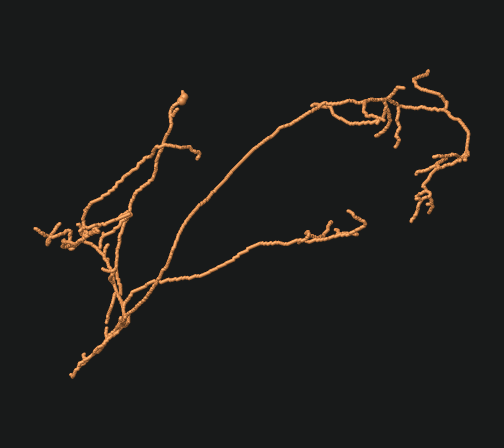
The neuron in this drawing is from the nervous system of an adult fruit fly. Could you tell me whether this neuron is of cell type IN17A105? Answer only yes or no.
yes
